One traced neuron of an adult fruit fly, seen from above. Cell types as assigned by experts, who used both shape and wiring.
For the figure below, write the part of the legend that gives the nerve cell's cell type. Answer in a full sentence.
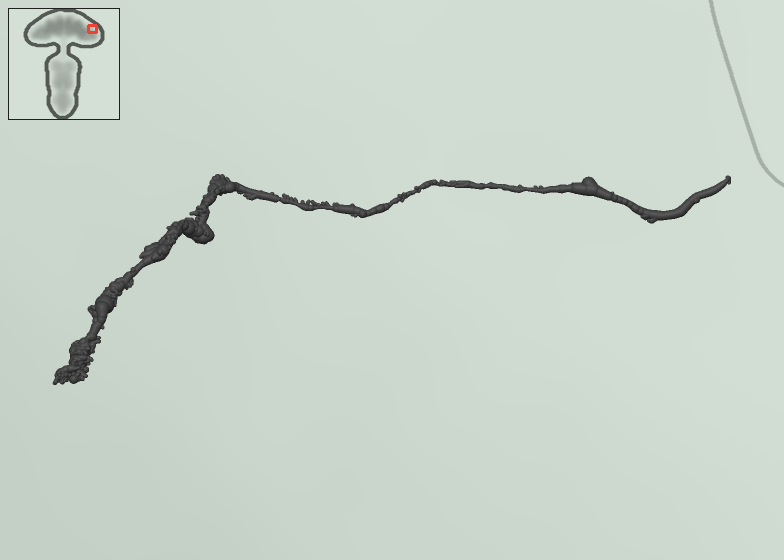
The cell type is R8p.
